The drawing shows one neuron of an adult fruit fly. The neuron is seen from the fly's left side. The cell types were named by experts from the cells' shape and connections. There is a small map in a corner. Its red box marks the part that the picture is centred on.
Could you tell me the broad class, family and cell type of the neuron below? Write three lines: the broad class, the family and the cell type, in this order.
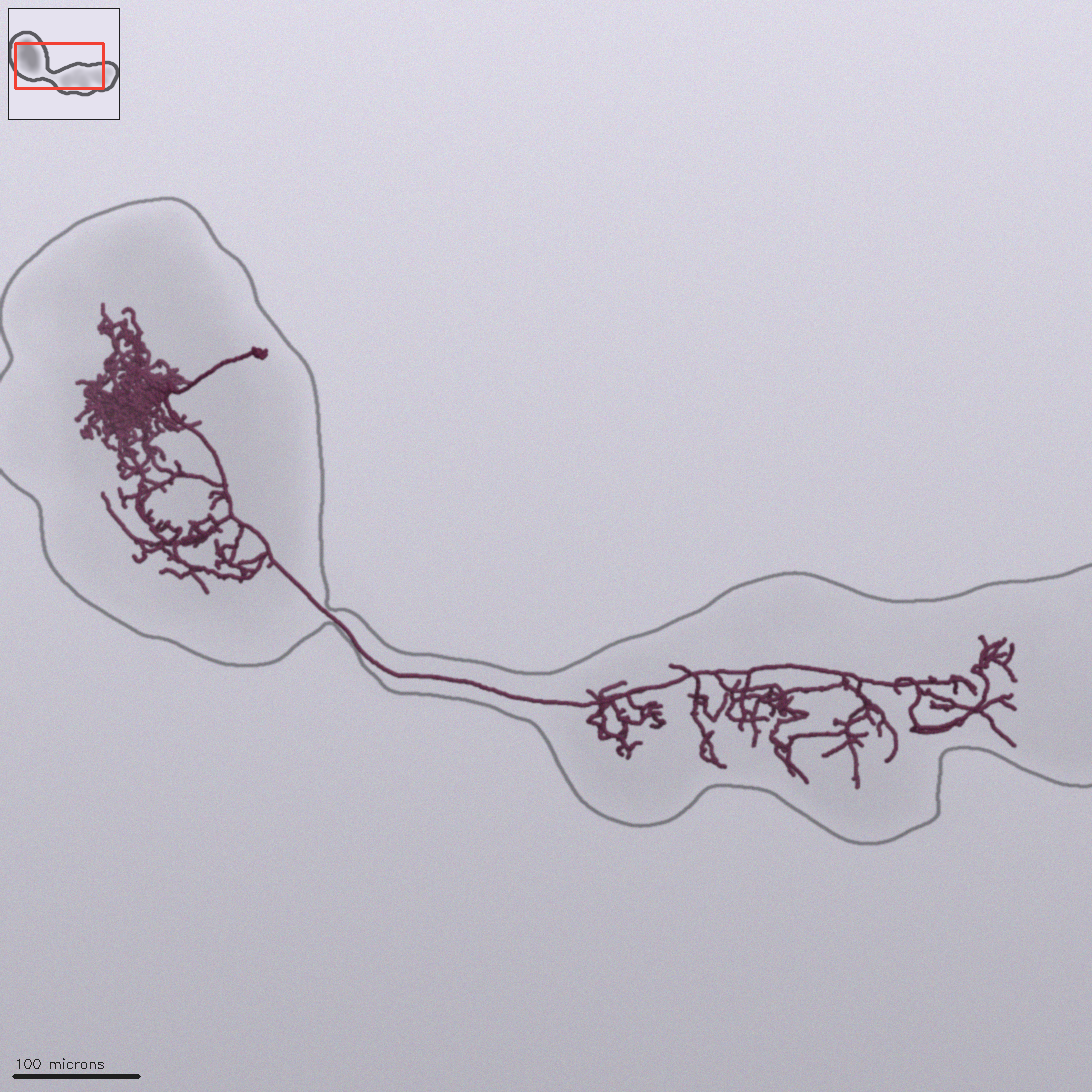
descending neuron
DNp
DNp34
